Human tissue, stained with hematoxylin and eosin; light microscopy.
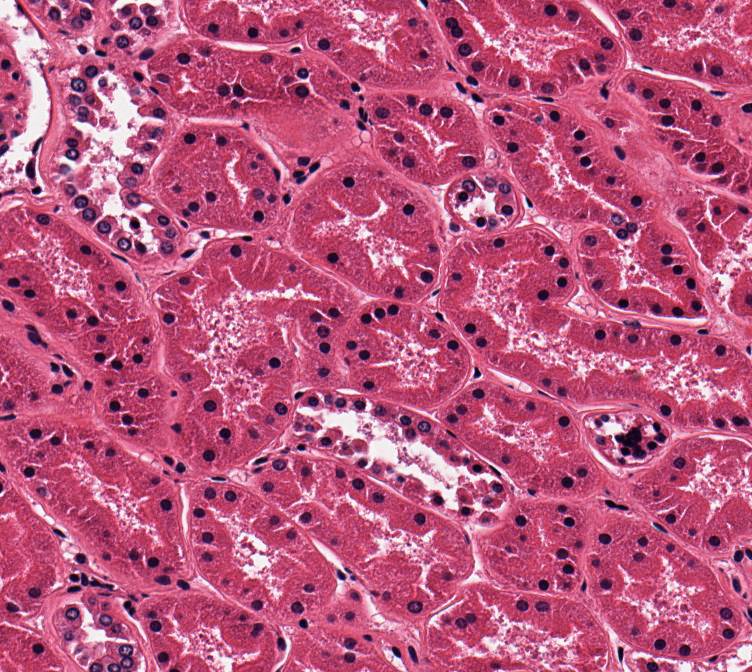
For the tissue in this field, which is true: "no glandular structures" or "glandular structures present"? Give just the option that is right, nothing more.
Glandular structures present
